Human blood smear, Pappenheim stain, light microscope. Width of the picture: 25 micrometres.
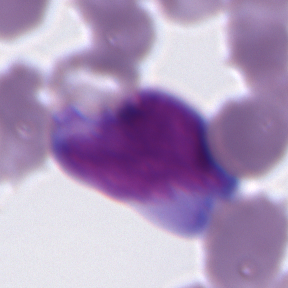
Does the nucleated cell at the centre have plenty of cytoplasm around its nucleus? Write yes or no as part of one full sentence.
No, scant cytoplasm surrounds the nucleus of this cell.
